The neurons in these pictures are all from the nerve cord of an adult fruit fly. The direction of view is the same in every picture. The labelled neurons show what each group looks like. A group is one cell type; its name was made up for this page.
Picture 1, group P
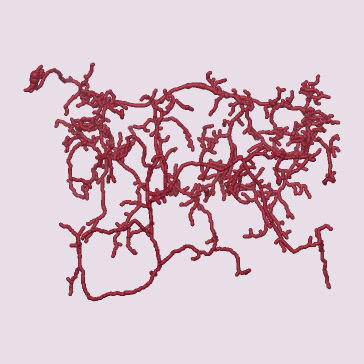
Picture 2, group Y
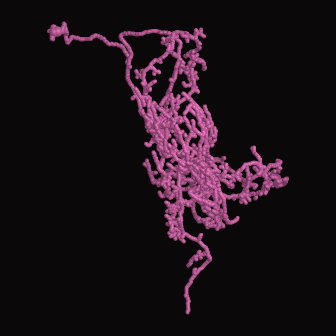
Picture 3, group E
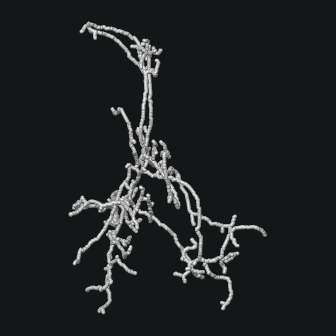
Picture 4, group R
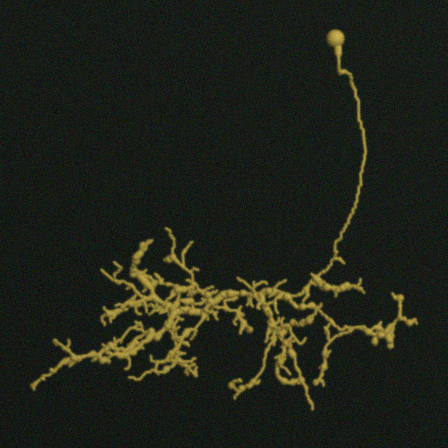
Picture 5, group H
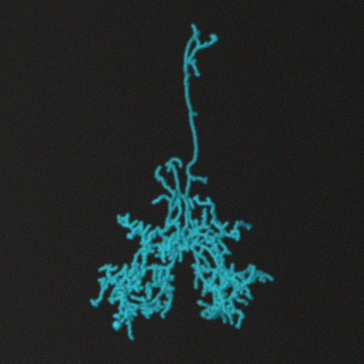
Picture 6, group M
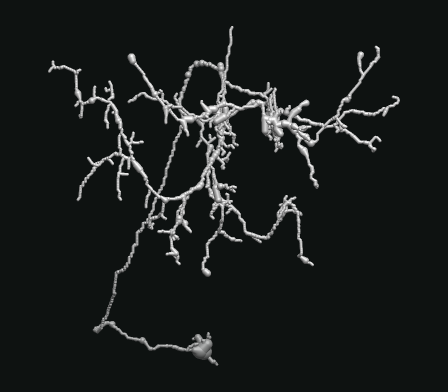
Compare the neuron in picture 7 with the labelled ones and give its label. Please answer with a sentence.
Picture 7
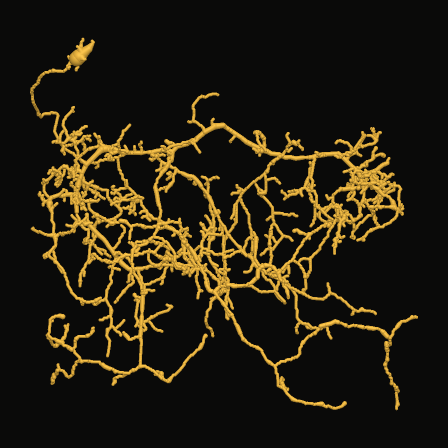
It belongs to group P.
